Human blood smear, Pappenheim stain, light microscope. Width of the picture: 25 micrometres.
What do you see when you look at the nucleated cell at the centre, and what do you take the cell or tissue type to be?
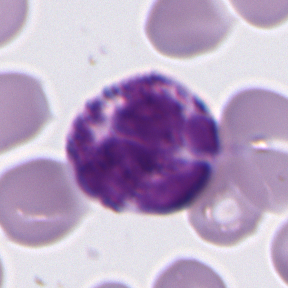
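Granules overlie the nucleus and obscure its border. Separate granules stand out singly along the upper-left edge. Between the granules, only small pale whitish gaps of cytoplasm show. Cell about 13 micrometres across. A red cell touches and slightly overlaps the right edge. Basophil.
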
